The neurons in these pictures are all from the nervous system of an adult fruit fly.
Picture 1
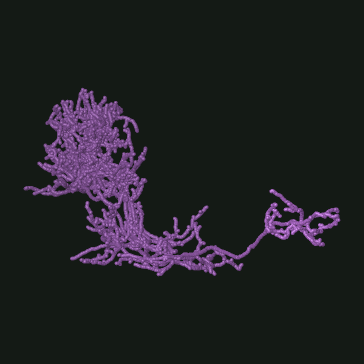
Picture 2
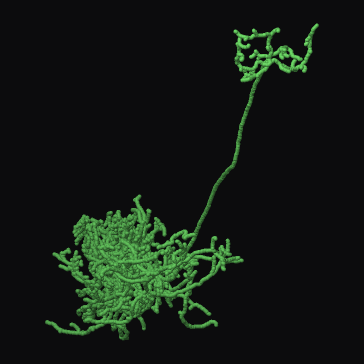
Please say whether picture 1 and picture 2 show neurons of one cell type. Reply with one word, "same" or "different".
same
